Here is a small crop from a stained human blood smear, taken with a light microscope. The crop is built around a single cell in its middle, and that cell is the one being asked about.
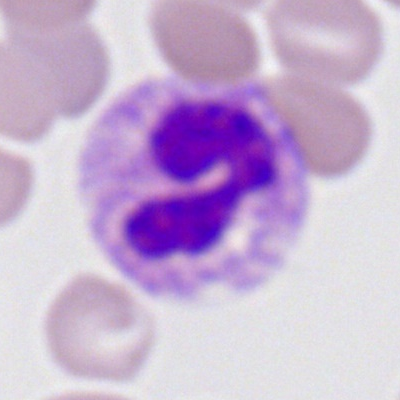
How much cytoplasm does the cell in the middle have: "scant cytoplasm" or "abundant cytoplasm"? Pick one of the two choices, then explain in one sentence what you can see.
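Abundant cytoplasm. The cytoplasm is plentiful and pale lilac.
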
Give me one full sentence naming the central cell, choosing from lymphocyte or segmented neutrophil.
Centrally within this crop lies a segmented neutrophil.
